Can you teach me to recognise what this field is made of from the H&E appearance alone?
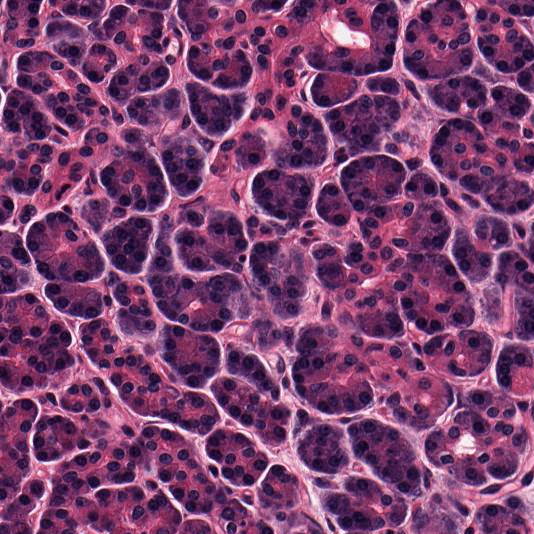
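The field shows exocrine pancreas. Check one: rounded acini of similar size, closely packed, with thin pink connective tissue strands between. Check two: round, dark nuclei toward the outer edge of each acinus. Check three: cytoplasm purple at the base, pinker and granular toward the centre.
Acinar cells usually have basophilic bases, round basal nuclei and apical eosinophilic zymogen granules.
This two-toned cytoplasm sets it apart from Brunner glands, whose cells are usually pale, foamy and mucous.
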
